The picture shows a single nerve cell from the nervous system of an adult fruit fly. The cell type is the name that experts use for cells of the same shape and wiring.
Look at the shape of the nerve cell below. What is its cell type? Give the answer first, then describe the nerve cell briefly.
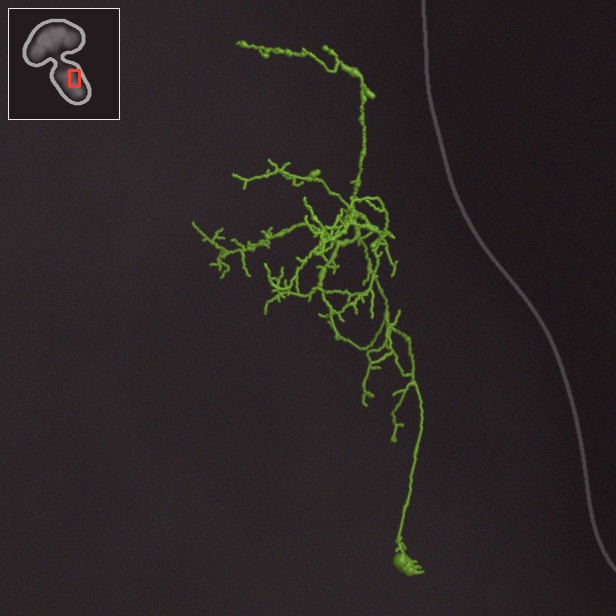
It is of cell type IN03B072. This is a nerve-cord intrinsic neuron. It lies in the nerve cord. The picture shows dozens of branch ends.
